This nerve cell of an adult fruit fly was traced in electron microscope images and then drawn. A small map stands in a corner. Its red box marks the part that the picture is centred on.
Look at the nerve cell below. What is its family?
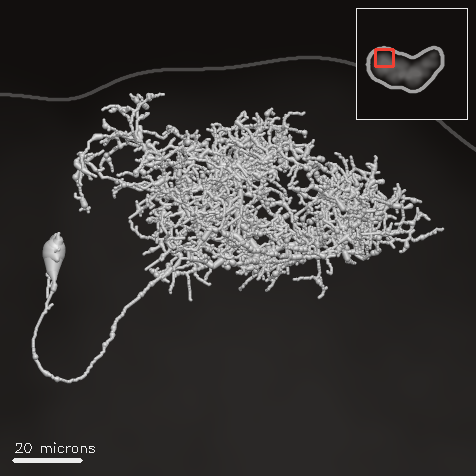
LHCENT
